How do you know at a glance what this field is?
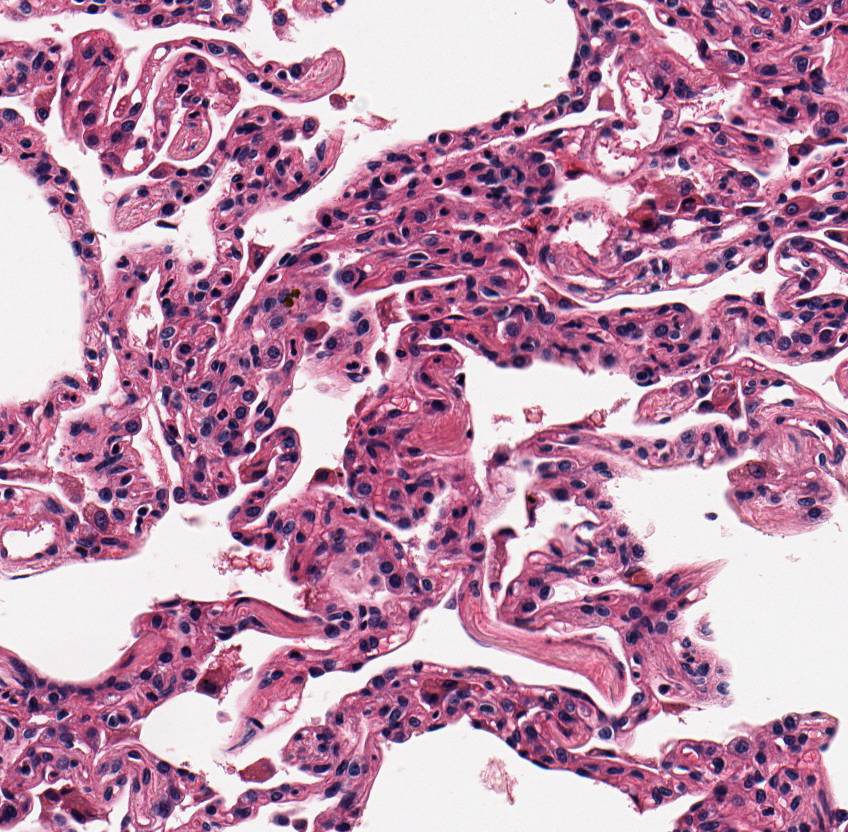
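It's alveolus you're looking at. Branching, interconnecting septa run across the field, splitting it into irregular open spaces.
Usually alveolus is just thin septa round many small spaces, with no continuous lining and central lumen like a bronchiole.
Their surfaces carry a single row of plump cuboidal cells with round dark nuclei.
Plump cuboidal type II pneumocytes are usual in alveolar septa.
Septa are thickened, crowded with small round to oval nuclei, and no glands with tall columnar epithelium appear.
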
